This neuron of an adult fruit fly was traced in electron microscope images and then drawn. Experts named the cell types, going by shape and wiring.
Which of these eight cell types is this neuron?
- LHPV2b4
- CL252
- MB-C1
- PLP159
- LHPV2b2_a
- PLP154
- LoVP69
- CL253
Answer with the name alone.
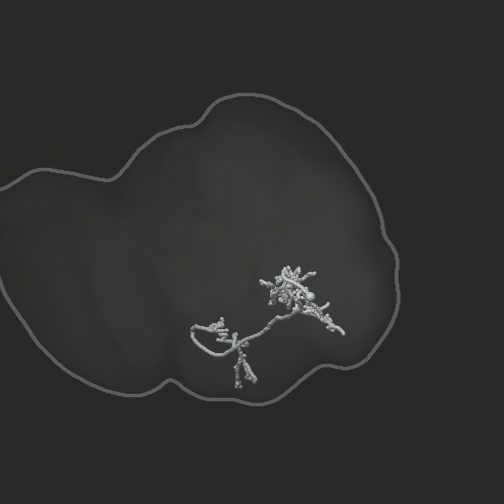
PLP154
